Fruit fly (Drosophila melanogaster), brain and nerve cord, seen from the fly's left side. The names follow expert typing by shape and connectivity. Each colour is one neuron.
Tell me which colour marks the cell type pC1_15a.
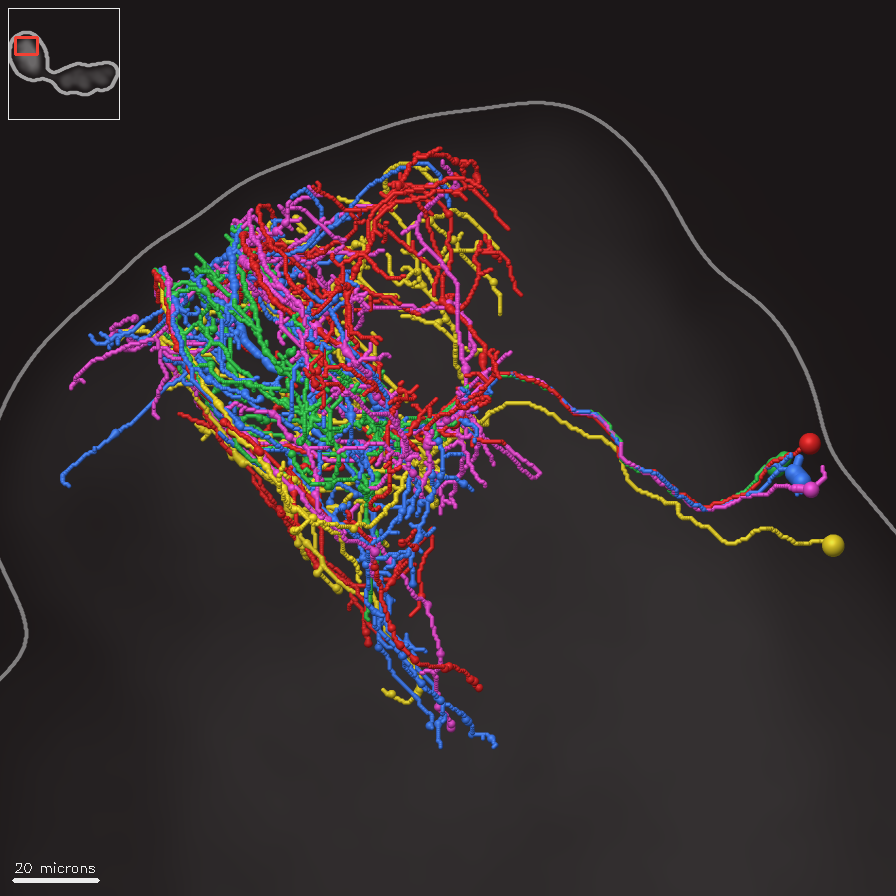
yellow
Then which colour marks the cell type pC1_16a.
blue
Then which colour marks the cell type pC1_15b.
magenta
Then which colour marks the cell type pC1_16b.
green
